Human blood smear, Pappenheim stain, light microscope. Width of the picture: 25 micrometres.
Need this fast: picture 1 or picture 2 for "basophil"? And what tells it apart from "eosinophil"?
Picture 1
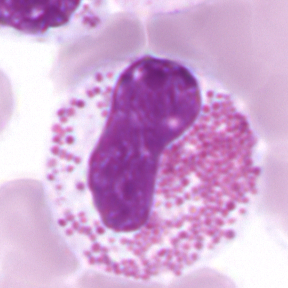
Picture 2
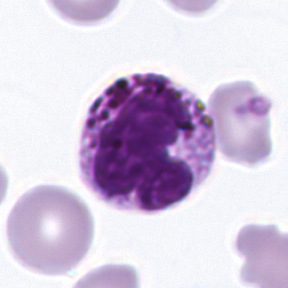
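Picture 1 shows an eosinophil, and picture 2 shows a basophil. In picture 1 the nucleus is a single elongated mass with one narrowed waist near its middle. It lies toward the left, leaving a wider rim of cytoplasm on the right. Round reddish-pink granules crowd that cytoplasm, and none of them lie over the nucleus.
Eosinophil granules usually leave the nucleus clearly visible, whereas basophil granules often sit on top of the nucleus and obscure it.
In picture 2 the chromatin is dense and dark purple, and the cytoplasm is pale pinkish-lilac. Coarse dark blue-black granules lie mostly along the upper and left edge of this cell, with fine pinkish granules speckling the cytoplasm between them. The basophil is about 12 micrometres across, about 1.5 times as wide as a red cell lying whole in the same picture.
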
